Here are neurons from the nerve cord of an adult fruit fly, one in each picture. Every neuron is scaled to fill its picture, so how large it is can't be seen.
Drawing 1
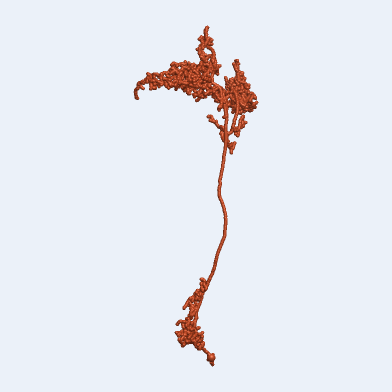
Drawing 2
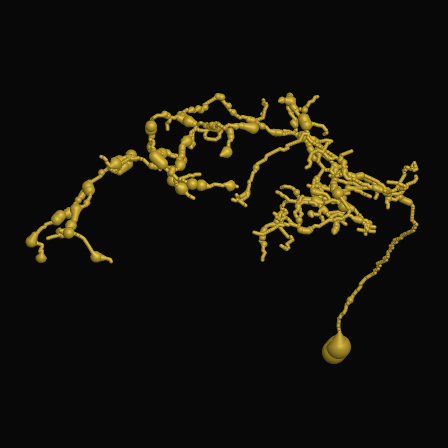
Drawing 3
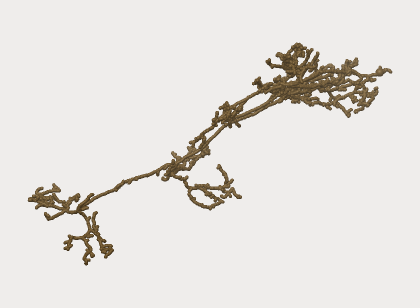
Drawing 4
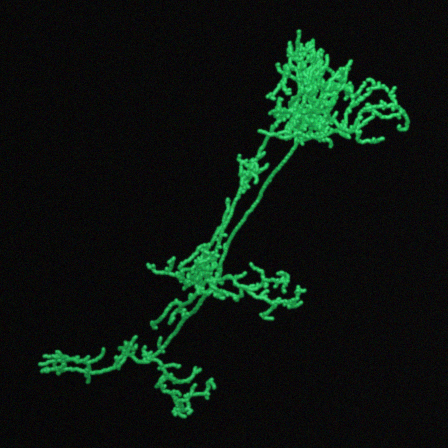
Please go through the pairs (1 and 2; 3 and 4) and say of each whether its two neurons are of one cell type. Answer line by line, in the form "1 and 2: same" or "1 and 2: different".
1 and 2: different
3 and 4: same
